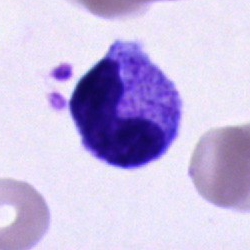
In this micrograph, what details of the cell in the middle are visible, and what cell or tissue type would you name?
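The nucleus occupies the left and lower parts of the cell, curving around the cytoplasm, and its chromatin stains very dark purple and appears dense. The lilac cytoplasm lies mainly in the upper right, speckled with many fine purple granules. It is a band neutrophil.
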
